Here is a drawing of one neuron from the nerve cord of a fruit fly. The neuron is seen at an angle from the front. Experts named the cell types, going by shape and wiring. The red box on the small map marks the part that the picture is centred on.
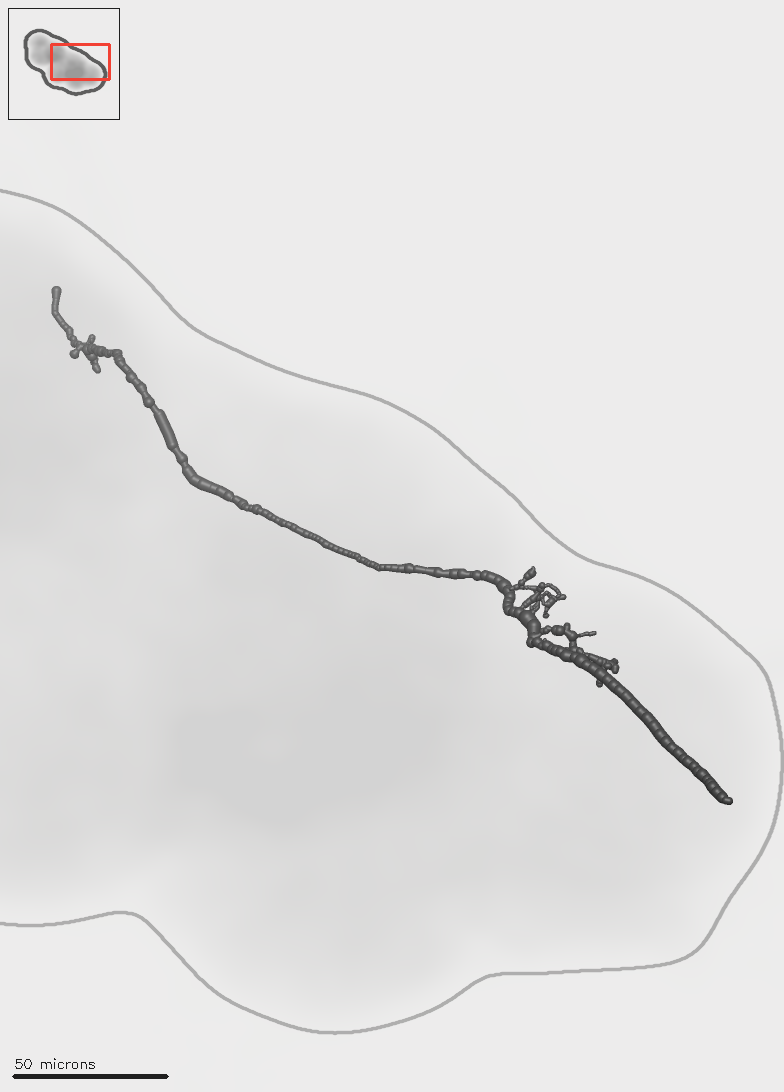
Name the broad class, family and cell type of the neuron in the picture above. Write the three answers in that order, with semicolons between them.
descending neuron; DNp; DNp15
